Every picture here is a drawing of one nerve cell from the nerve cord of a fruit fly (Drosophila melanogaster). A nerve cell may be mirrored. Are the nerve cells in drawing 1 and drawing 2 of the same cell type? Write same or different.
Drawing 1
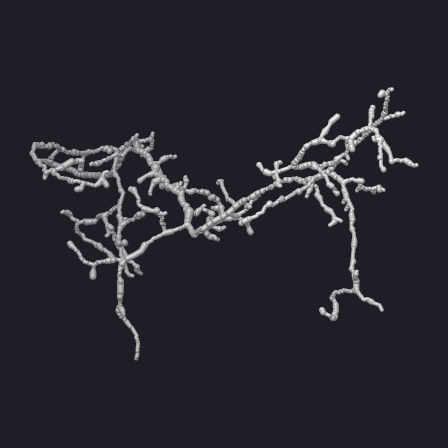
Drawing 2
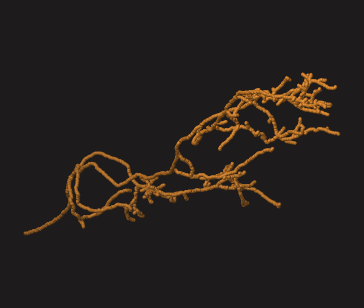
different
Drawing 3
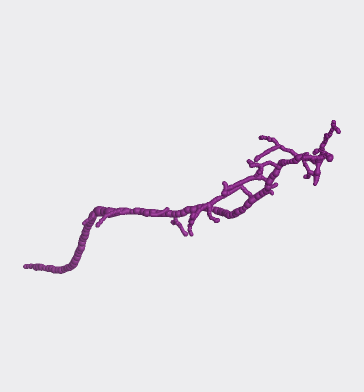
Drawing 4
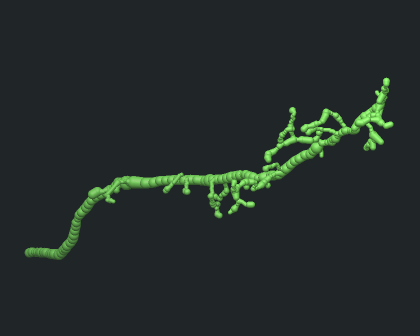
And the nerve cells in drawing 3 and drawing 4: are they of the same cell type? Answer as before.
same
